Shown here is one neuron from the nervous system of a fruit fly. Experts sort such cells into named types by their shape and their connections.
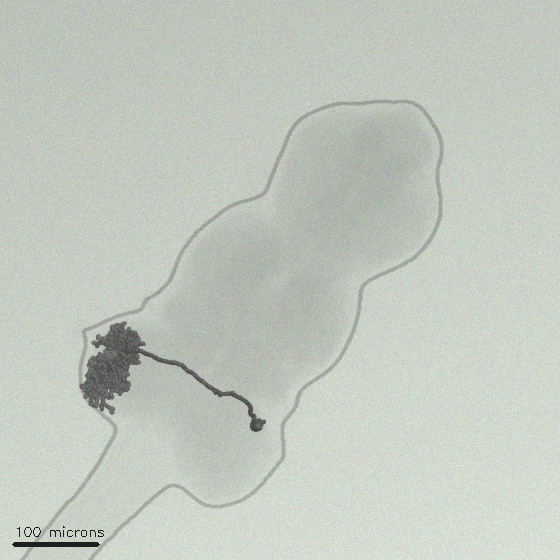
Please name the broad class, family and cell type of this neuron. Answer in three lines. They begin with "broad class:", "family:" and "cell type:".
broad class: nerve-cord intrinsic neuron
family: hemilineage 19B
cell type: IN19B012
